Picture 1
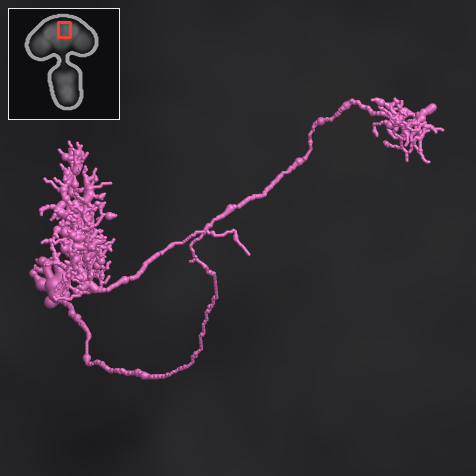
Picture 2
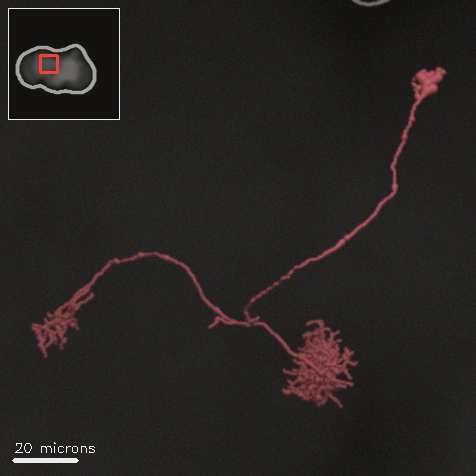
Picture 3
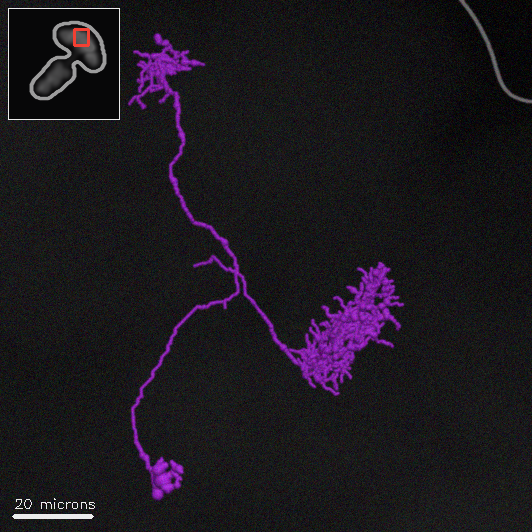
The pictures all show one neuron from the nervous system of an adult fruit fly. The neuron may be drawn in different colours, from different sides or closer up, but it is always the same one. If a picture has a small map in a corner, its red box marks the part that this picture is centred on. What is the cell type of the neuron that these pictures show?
EL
